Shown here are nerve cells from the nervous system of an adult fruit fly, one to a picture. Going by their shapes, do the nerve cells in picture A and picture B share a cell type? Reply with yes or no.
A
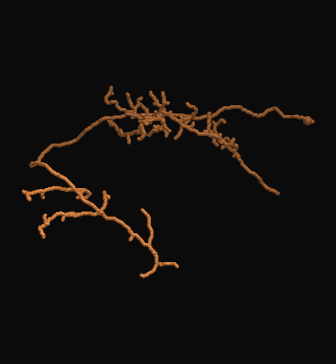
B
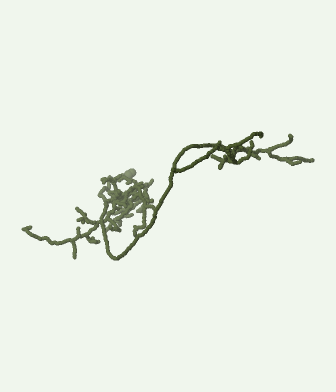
yes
